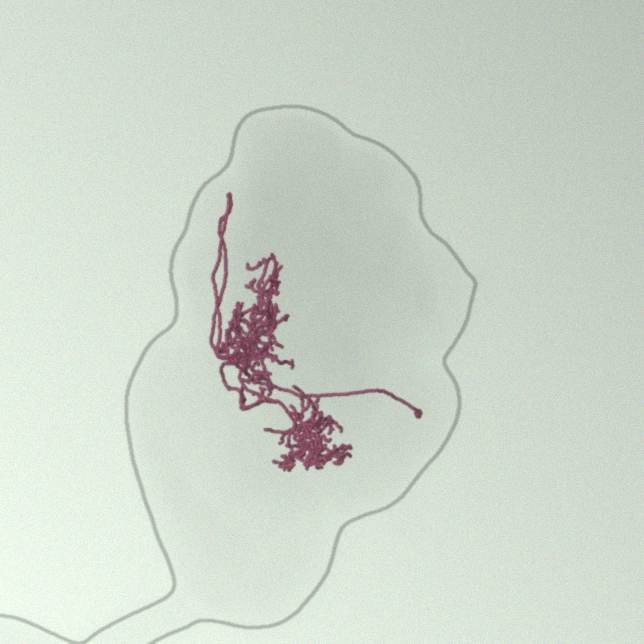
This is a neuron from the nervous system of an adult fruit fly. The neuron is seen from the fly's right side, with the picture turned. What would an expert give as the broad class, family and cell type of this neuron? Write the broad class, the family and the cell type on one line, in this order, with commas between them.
visual centrifugal neuron, hemilineage LALv1_ventral, OCG06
